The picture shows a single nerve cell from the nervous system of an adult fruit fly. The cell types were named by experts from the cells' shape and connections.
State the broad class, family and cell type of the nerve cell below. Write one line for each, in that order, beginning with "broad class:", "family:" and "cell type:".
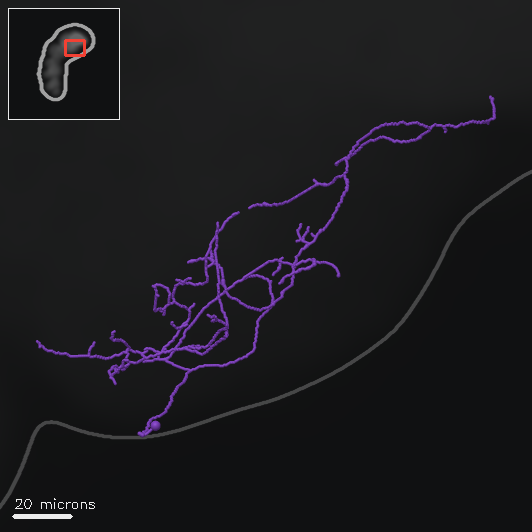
broad class: central-brain intrinsic neuron
family: hemilineage LHp2
cell type: LHPV6f1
